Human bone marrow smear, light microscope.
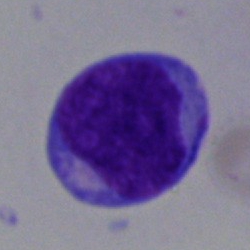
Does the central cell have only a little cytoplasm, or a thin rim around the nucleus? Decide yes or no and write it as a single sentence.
Yes, scant cytoplasm surrounds the nucleus of this cell.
